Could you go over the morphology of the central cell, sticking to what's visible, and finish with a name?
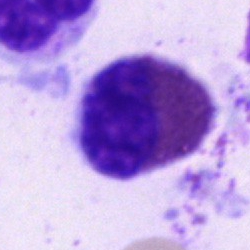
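Starting with shape, the cell is roughly round and smooth-edged. Its nucleus is off-centre, toward the left side. The chromatin is dark and coarsely clumped. On the right side, the cytoplasm is a dusky reddish-purple. The cell is an eosinophil.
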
